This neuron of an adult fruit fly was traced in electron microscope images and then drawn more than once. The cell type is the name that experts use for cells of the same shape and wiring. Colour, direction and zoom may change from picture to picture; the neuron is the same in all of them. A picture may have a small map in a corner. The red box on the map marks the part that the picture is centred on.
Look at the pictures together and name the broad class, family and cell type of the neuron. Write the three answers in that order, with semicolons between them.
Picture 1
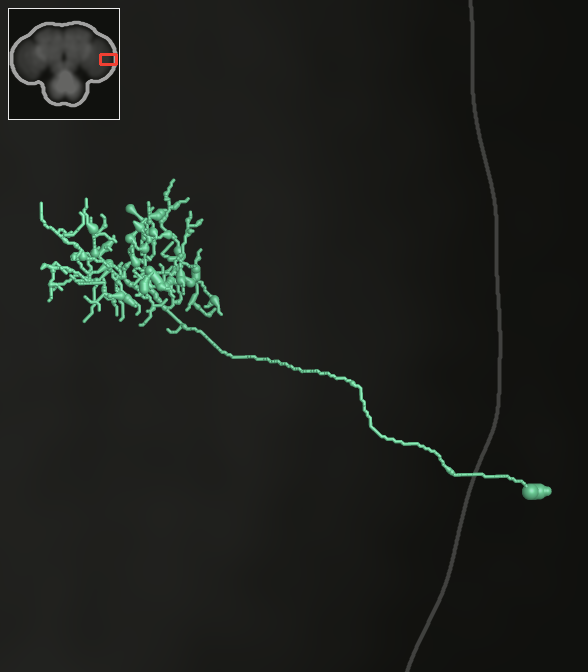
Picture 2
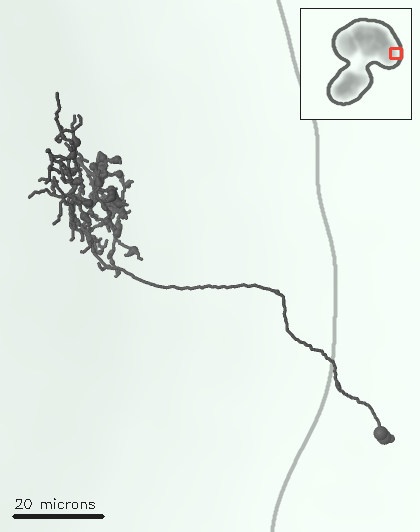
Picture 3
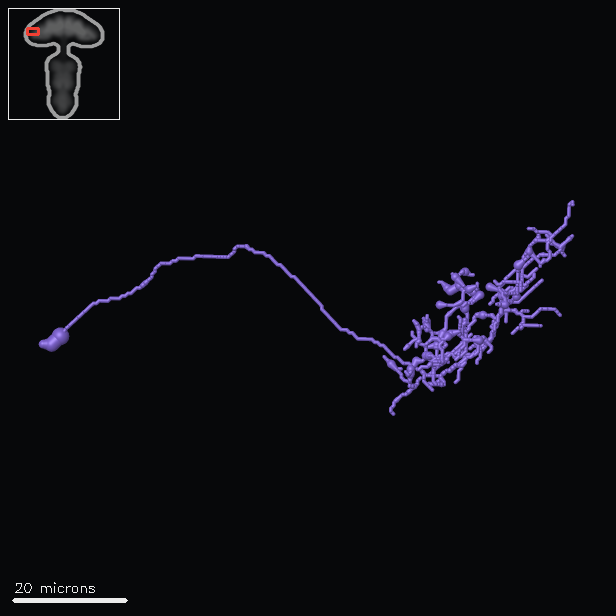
optic-lobe intrinsic neuron; Cm; Cm3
